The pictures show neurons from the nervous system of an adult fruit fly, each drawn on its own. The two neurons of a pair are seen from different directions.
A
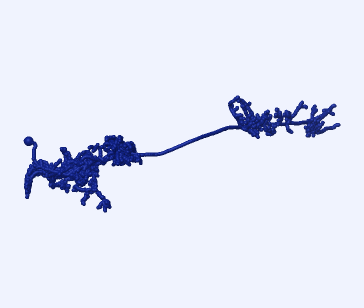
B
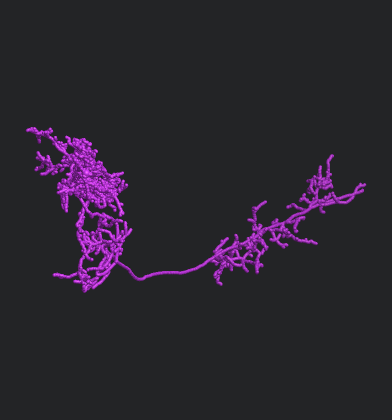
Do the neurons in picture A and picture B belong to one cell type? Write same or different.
same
